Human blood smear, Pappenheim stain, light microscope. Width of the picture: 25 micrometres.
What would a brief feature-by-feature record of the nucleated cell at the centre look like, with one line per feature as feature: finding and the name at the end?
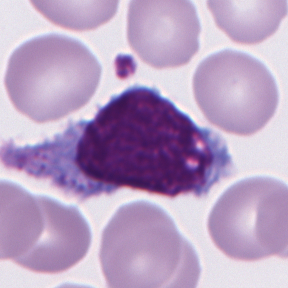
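Left-side cytoplasm: most of it, drawn out into a tapering tail
Right-side cytoplasm: just a thin rim beside the nucleus
Chromatin: dense, dark purple, coarse and clumped
Spots: two small clear white ones over the lower right of the nucleus
Nuclear size: about 12 by 9 micrometres
Name: typical lymphocyte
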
